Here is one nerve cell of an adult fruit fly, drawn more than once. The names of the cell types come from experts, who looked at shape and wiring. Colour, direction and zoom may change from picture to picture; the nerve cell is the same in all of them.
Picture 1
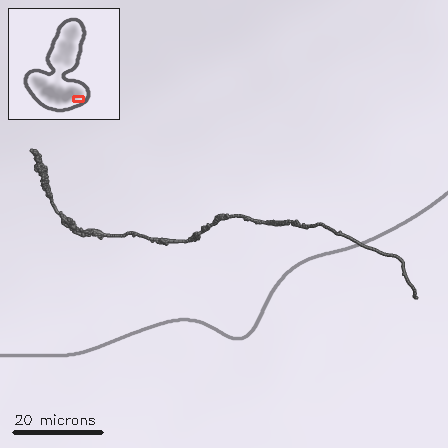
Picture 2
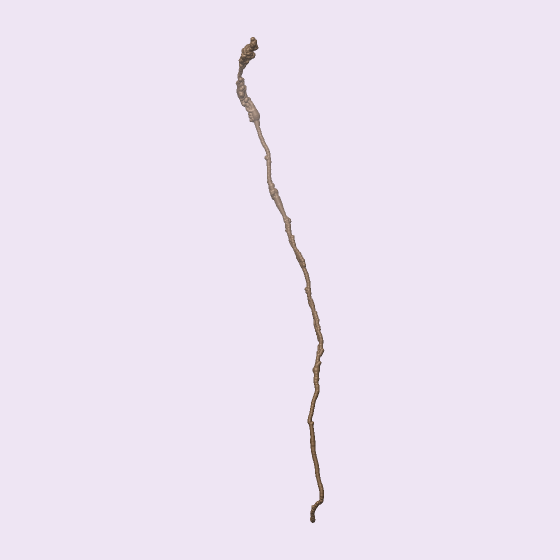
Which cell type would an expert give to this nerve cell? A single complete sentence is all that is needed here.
Among cell types, the one for this nerve cell is R8p.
